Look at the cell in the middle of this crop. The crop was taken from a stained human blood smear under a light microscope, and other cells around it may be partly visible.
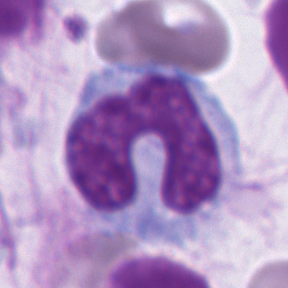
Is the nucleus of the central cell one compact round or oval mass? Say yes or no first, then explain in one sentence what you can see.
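No. The nucleus is bent into a horseshoe whose opening faces downward.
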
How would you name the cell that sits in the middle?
monocyte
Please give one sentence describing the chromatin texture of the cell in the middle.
This nucleus has coarsely clumped chromatin.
